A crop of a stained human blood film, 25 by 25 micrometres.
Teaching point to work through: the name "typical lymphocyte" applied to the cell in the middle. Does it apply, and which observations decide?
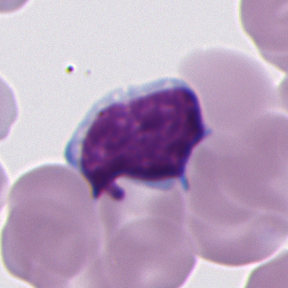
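Cytoplasm: scant, pale blue, only a rim round the nucleus.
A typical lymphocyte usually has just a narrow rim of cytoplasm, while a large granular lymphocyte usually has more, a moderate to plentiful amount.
Rim: for typical lymphocyte, against large granular lymphocyte. Nucleus: fills most of the cell. Chromatin: dark purple and condensed, with mottled lighter patches.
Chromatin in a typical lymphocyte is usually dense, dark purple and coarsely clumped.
Chromatin: for typical lymphocyte. Granules: none seen in the cytoplasm.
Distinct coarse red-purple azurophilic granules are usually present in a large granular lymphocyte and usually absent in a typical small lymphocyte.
No granules: for typical lymphocyte, against large granular lymphocyte. Verdict: typical lymphocyte fits.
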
